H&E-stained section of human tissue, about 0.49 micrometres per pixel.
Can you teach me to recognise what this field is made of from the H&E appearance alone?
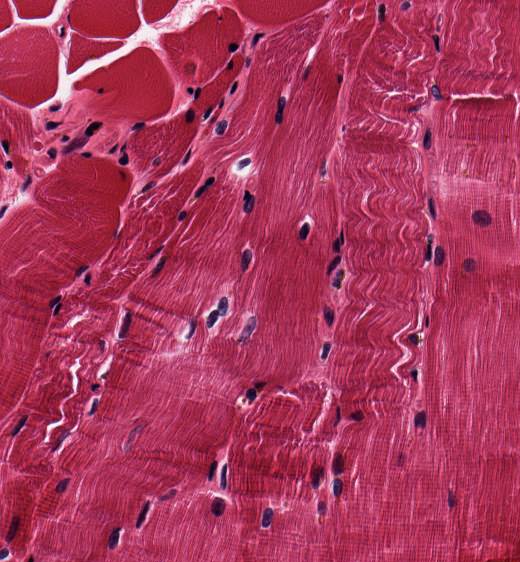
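You're looking at skeletal muscle. Follow the lengthwise fibres and you'll see fine transverse cross-striations, and the dark, elongated nuclei lie mostly along the fibre edges.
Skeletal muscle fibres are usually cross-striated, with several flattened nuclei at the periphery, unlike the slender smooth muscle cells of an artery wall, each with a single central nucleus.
In the top left corner the fibres are cut across, showing polygonal profiles, and the connective tissue between fibres is scant.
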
